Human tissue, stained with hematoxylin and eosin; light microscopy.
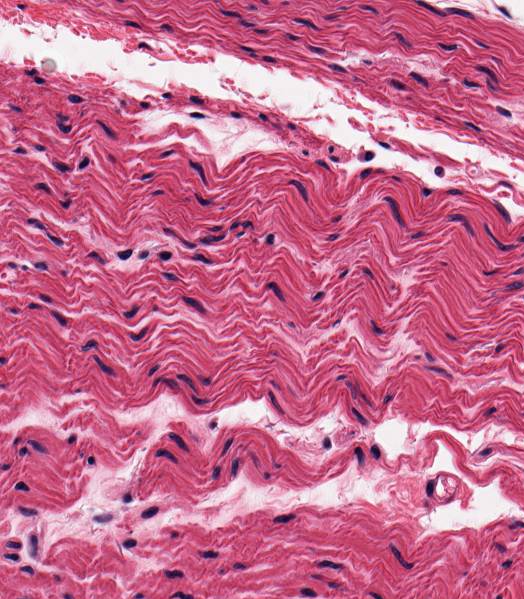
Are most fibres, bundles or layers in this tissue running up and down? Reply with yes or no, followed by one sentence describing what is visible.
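No. The field is filled by bands of pink fibres that run broadly from left to right.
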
